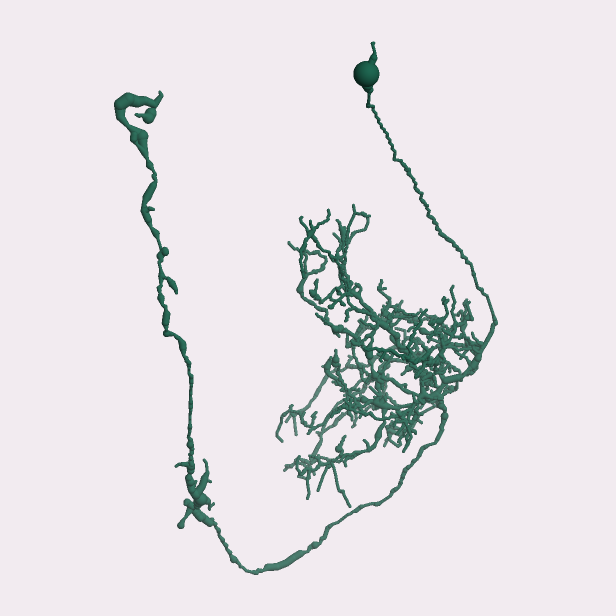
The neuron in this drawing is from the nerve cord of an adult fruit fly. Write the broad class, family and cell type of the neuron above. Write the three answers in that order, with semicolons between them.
nerve-cord intrinsic neuron; hemilineage 09A; IN09A021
